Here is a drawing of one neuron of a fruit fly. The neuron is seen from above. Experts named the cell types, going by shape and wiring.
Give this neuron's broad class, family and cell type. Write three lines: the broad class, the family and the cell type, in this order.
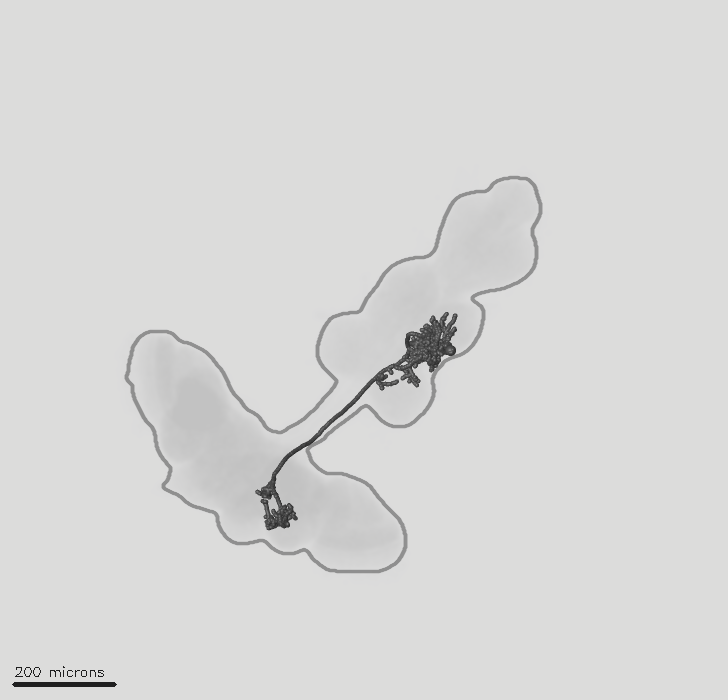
ascending neuron
hemilineage 17B
AN17B005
